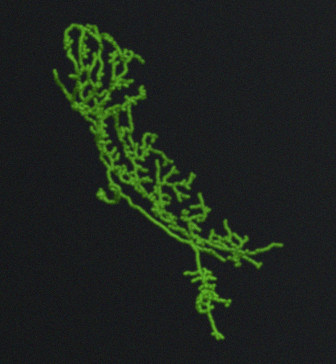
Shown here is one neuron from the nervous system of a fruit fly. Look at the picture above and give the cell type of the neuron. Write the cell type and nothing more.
VST2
